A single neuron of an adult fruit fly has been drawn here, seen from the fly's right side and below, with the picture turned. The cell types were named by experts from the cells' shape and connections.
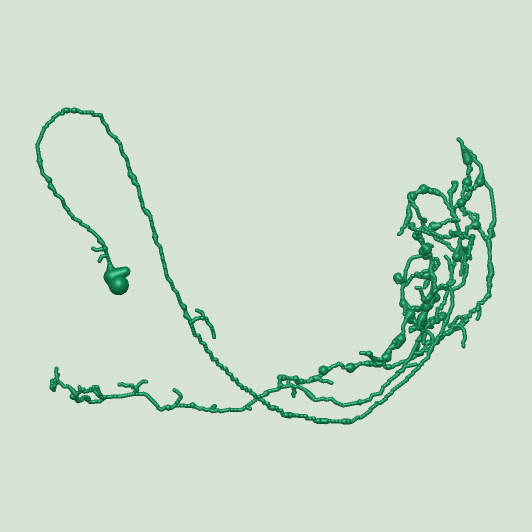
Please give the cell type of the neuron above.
CB1212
